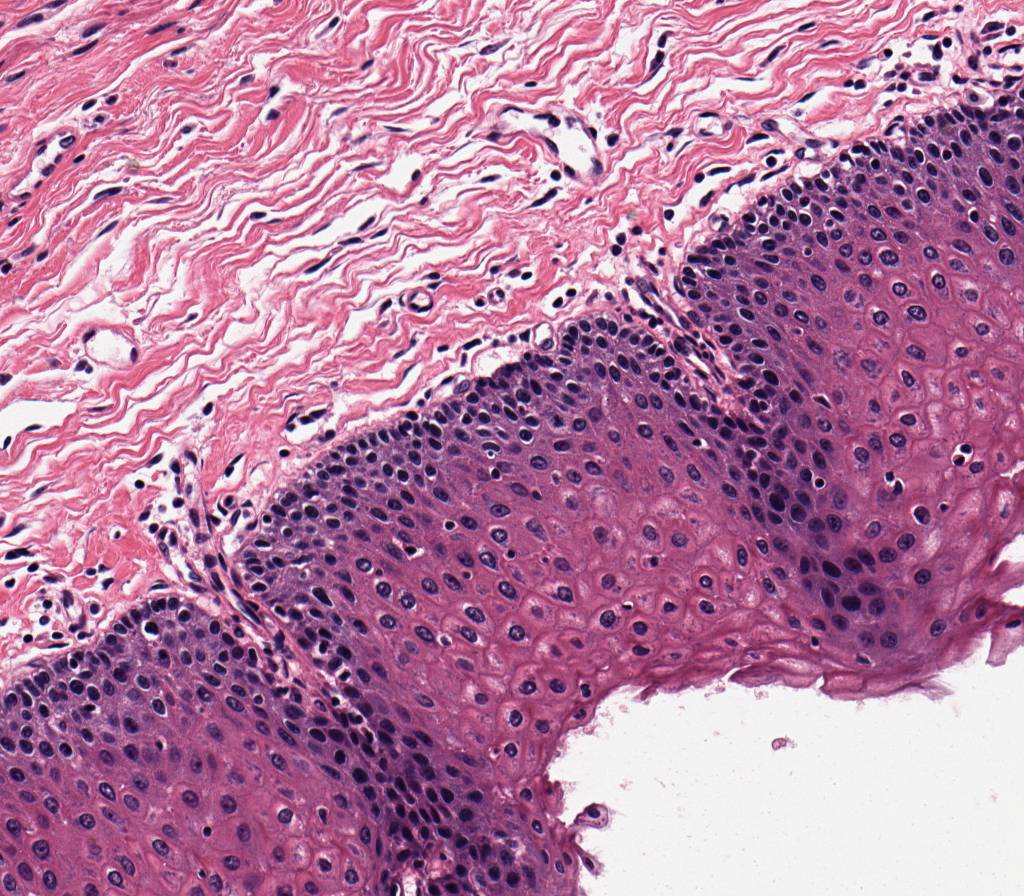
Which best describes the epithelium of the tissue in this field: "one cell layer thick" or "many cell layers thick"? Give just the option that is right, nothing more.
Many cell layers thick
